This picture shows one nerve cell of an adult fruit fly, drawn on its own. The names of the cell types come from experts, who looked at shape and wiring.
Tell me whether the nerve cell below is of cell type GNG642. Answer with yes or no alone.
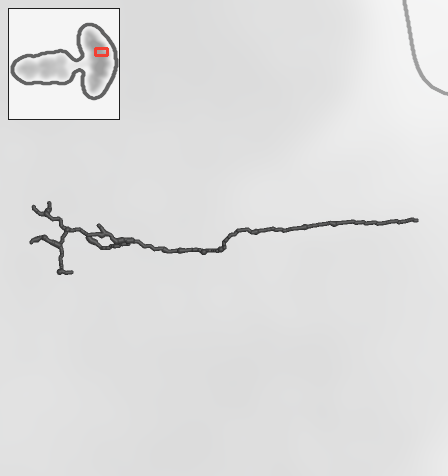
no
